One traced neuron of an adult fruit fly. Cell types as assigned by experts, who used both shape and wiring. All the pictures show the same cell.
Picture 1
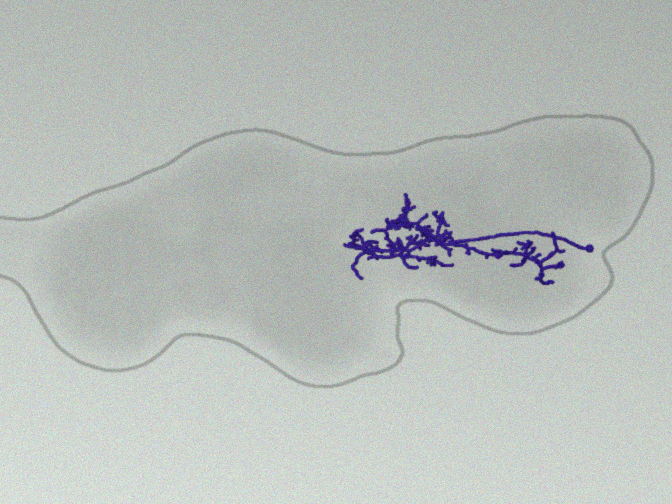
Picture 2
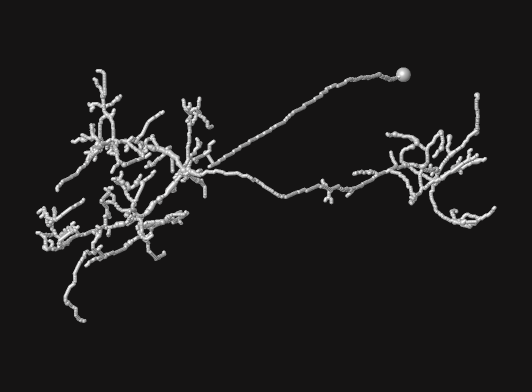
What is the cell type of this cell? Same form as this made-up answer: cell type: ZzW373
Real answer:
cell type: IN12B068_a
